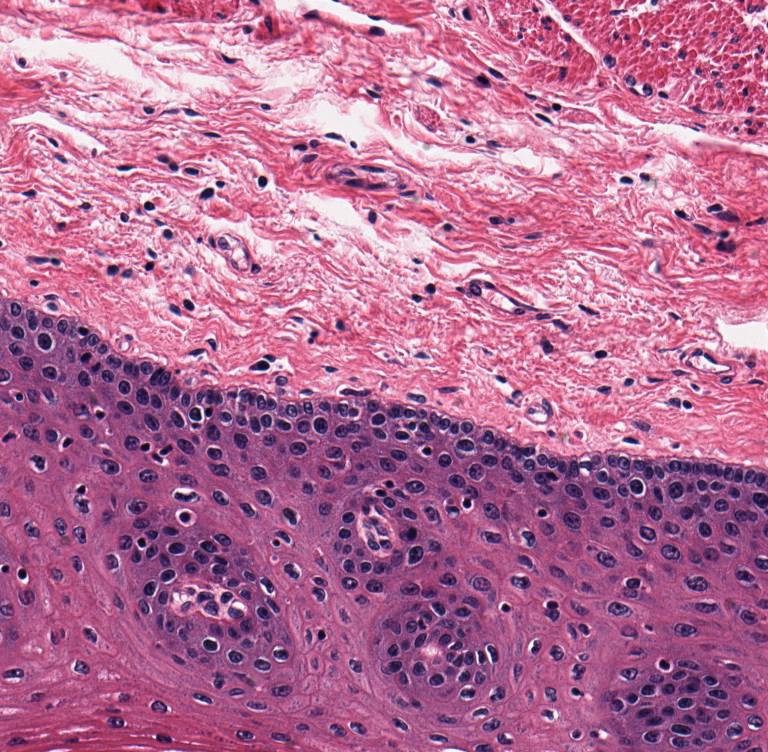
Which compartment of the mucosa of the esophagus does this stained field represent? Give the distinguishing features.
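You are looking at stratified squamous nonkeratinized epithelium, in the lower half beneath connective tissue. Notice its basal layer of crowded dark nuclei running along the upper border, where it meets the stroma. Many nuclei farther from it have a clear perinuclear halo, and at the bottom left edge the cells flatten, their cytoplasm more eosinophilic.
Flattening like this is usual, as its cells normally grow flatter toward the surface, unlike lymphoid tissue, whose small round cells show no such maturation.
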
